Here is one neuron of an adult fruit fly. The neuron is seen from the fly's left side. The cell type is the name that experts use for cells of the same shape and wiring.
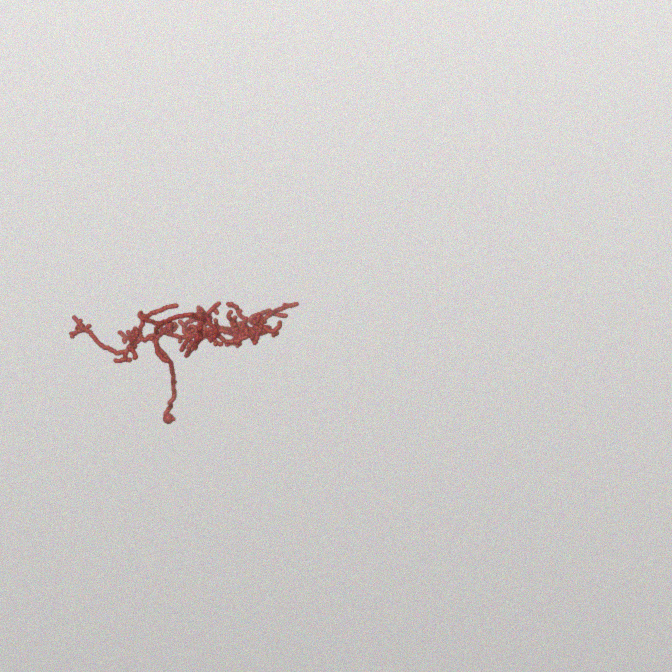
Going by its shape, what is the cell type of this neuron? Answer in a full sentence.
The cell type is IN06B056.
